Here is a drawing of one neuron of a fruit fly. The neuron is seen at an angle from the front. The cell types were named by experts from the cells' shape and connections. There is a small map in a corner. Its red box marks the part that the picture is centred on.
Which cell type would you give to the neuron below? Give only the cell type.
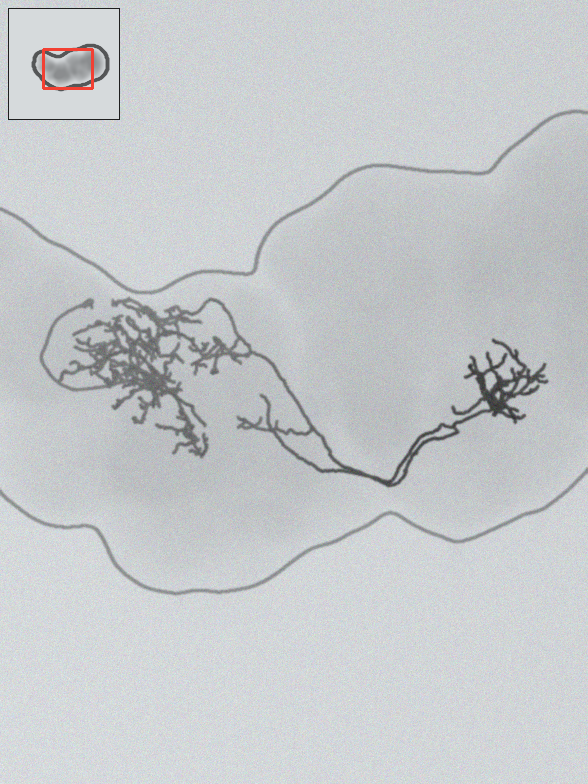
AN19B024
